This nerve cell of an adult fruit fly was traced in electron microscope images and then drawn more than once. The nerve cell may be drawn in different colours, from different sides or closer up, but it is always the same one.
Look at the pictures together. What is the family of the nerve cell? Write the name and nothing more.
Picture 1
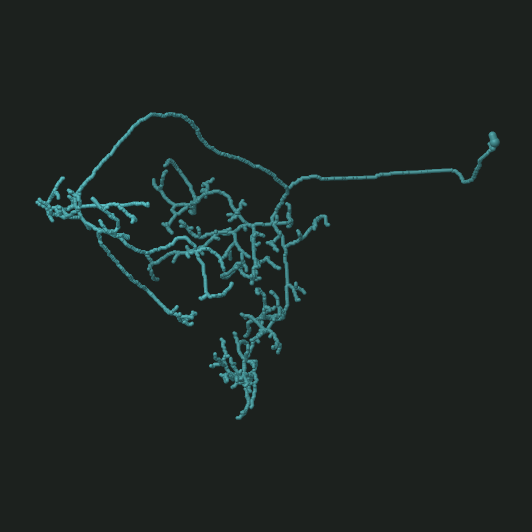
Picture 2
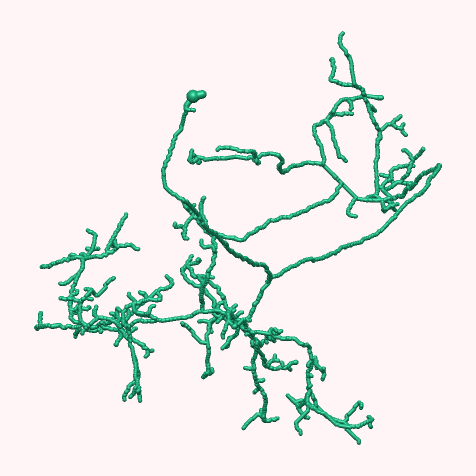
hemilineage VLPl&p1_posterior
